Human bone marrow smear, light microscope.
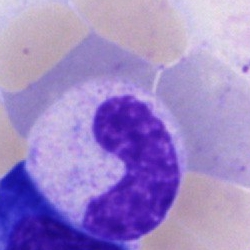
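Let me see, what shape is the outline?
Round and smooth.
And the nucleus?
Bent into a C, hollow side facing left, lying against the right side of the cell.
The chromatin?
Dark purple, coarsely clumped.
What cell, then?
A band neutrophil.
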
